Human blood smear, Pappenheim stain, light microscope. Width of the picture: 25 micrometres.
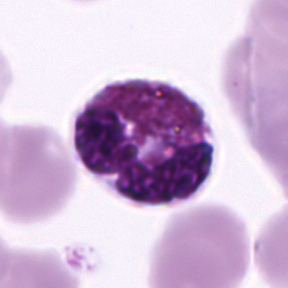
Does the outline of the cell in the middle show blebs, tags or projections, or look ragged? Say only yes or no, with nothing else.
No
